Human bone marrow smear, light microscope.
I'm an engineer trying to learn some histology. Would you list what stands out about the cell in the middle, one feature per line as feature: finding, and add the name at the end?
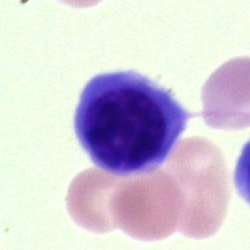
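Chromatin: dark purple, fairly dense throughout the nucleus
Cytoplasm: deep blue rim, widest on the right
Granules: none seen in the cytoplasm
Outline: tapers to a point on the right side
Name: erythroblast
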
